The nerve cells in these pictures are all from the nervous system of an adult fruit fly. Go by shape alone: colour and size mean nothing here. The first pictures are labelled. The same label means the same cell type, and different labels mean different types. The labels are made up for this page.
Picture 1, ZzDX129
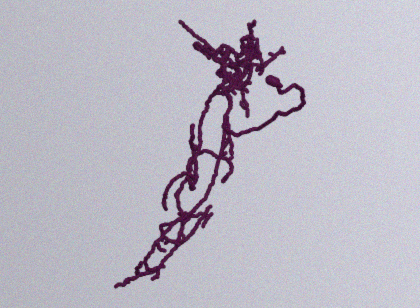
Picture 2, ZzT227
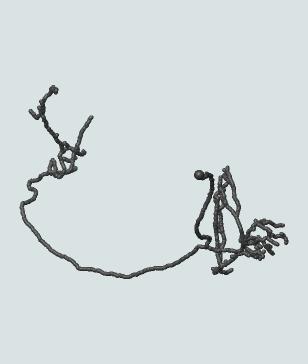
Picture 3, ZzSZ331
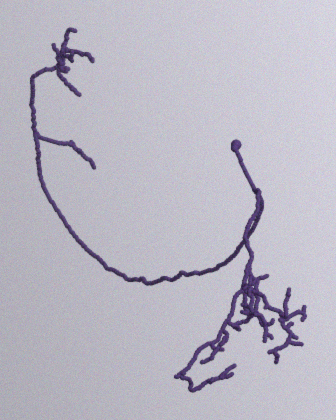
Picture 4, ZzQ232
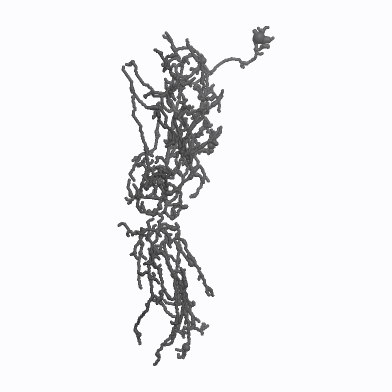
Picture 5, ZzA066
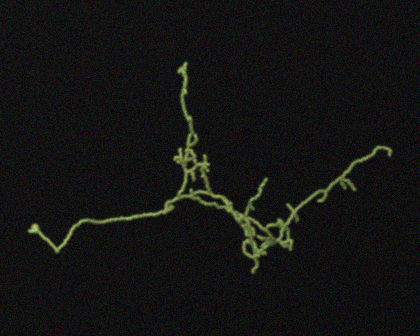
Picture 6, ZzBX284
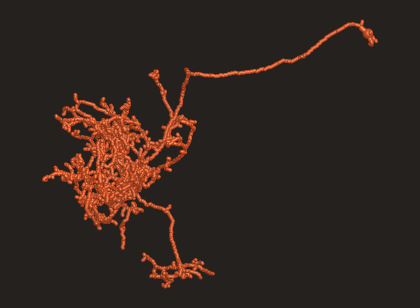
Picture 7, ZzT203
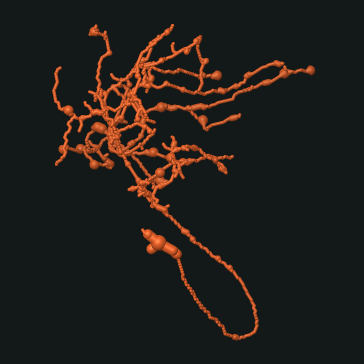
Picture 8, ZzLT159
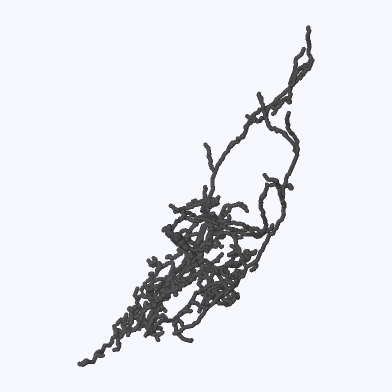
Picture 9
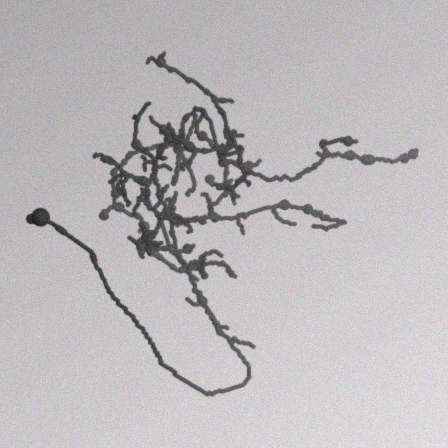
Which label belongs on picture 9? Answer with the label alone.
ZzT203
